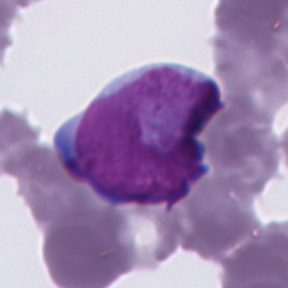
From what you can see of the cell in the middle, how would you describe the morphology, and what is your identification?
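Nucleus first: it fills about 80% of the cell's area and has a notch in its right side. Chromatin: finely stippled, fairly evenly spread. Cytoplasm: only a thin rim, widest along the upper-left edge. Outline: small irregular knobs project from the right edge. This is a myeloblast.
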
